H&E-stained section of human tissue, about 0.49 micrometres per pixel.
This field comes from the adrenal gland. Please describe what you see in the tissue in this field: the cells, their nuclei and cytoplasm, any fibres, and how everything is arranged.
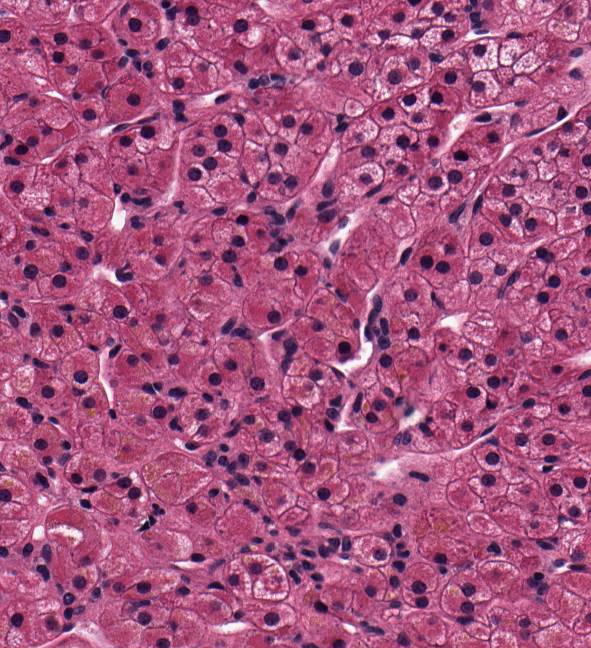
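These are large polygonal cells, each with a round, central nucleus and a visible dark nucleolus; some have two nuclei. The cytoplasm is pink and finely granular, and in some cells, mostly in the lower half, fine golden-brown granules are scattered through it.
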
